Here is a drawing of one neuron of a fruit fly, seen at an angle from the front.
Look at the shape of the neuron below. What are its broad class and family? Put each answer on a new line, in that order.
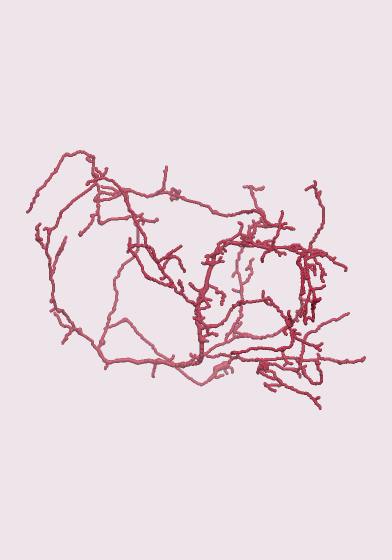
nerve-cord intrinsic neuron
hemilineage 04B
